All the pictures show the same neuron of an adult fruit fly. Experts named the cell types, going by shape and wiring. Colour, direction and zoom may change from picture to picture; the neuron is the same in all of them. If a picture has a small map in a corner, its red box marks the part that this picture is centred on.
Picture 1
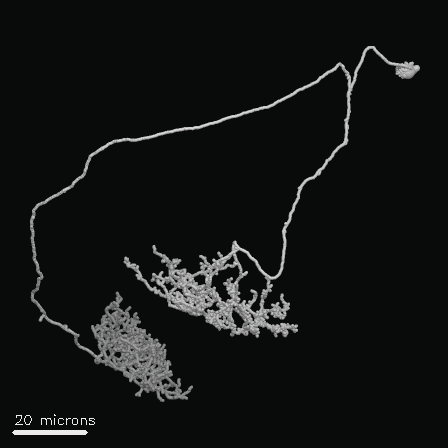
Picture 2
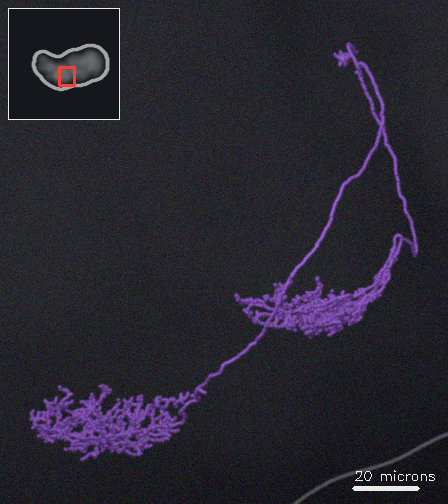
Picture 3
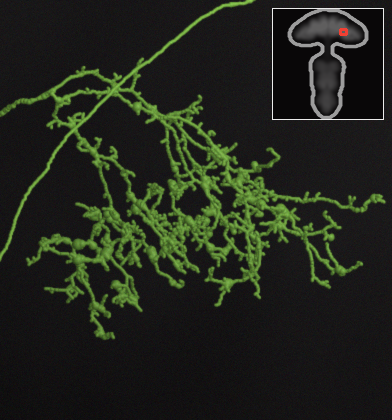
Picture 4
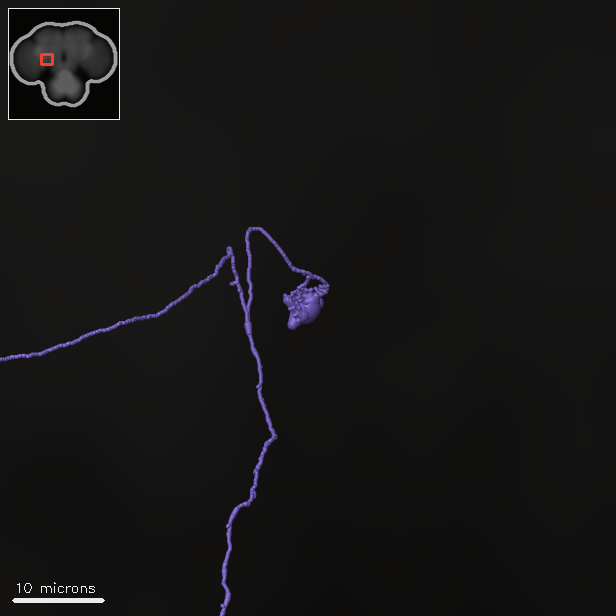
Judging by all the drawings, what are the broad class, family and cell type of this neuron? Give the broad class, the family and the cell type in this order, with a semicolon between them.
optic-lobe intrinsic neuron; MeLo; MeLo13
